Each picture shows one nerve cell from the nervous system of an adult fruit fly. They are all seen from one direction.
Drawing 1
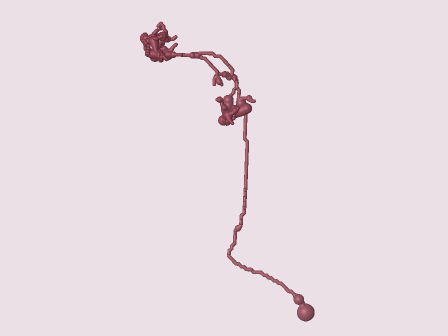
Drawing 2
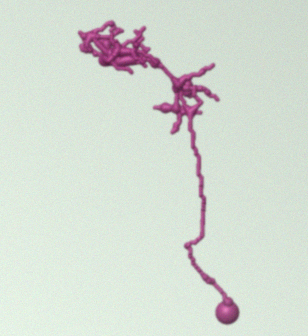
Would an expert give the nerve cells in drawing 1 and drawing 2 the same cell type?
yes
